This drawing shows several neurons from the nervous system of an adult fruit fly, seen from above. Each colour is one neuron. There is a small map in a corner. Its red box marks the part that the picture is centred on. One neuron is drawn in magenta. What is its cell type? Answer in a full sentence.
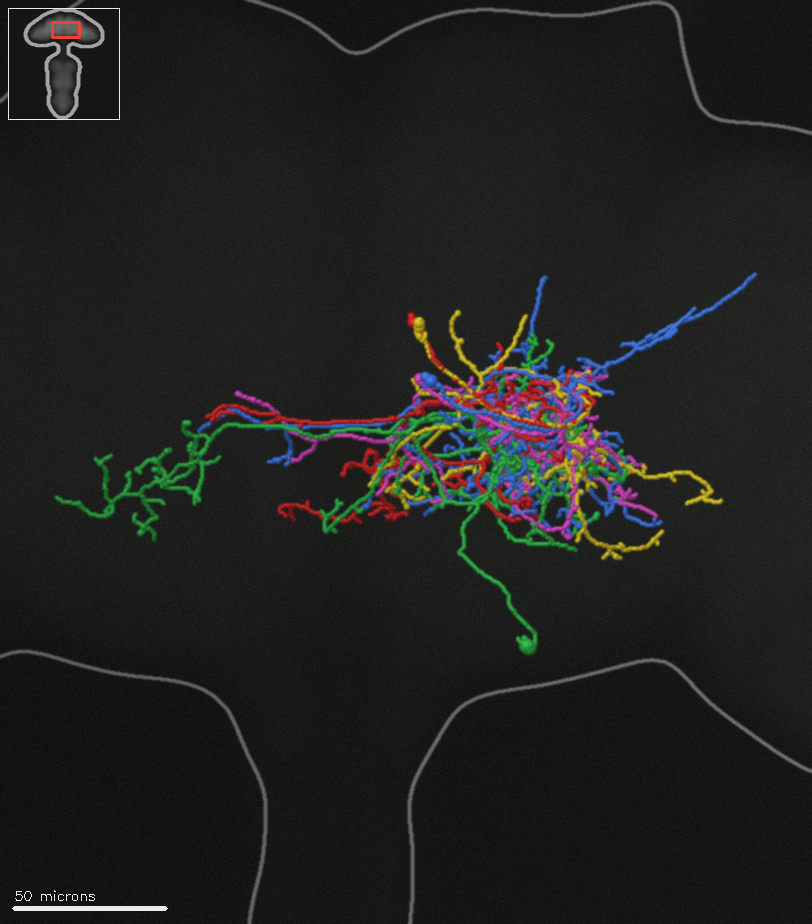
The cell type is CB1636.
